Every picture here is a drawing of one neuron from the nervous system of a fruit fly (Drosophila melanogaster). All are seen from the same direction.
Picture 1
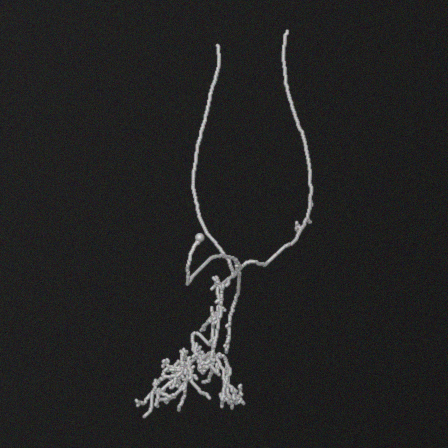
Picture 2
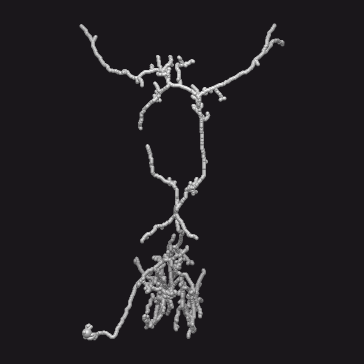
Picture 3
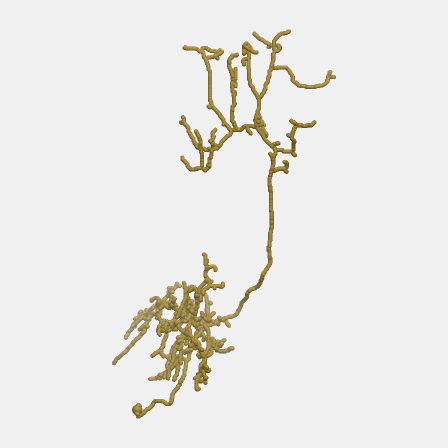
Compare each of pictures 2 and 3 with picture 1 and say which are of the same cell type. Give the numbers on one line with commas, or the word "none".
none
